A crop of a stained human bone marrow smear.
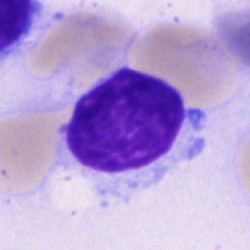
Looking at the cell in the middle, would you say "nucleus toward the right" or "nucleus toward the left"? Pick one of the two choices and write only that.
Nucleus toward the left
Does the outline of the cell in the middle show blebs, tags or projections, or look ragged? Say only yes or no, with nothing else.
Yes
